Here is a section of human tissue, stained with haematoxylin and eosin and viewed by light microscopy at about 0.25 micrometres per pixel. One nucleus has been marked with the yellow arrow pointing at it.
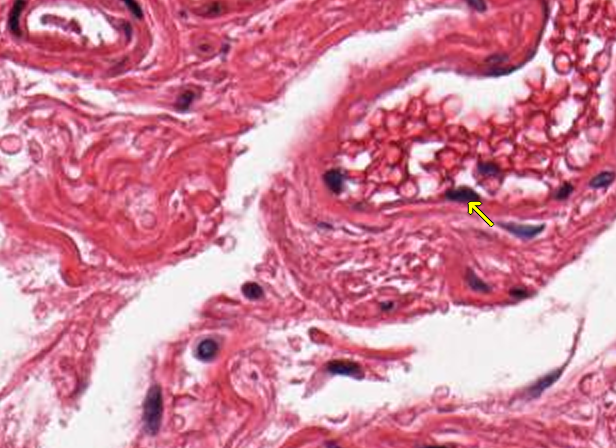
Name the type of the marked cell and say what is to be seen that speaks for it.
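This is an endothelial cell. The nucleus is flattened and elongated, lying lengthwise along the inner surface of the vessel wall. The nucleus stains very dark, almost solid purple-black, darker than the paler elongated nucleus just beneath it in the wall. It sits at the boundary between the vessel lumen, which is crowded with small round red bodies pressed against it, and the pink fibrous wall. No separate cytoplasm can be made out around the nucleus; it blends into the thin pink lining of the wall.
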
